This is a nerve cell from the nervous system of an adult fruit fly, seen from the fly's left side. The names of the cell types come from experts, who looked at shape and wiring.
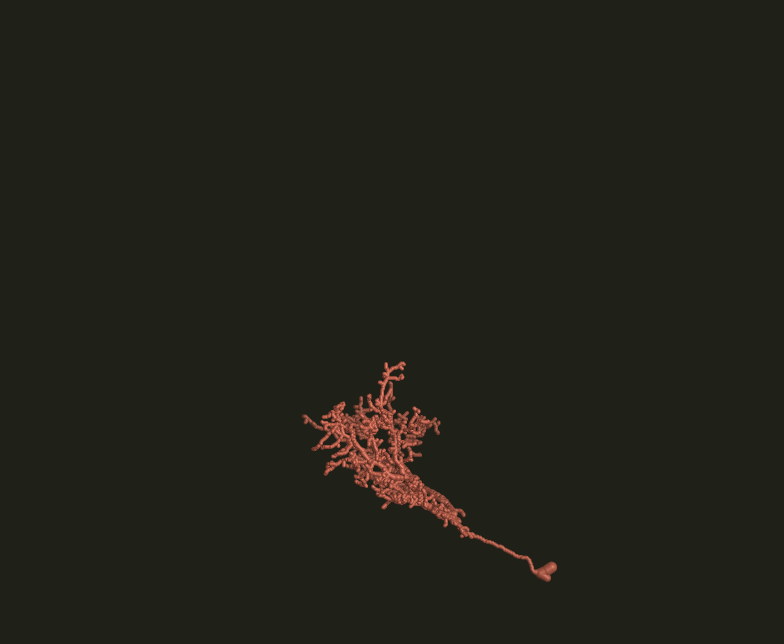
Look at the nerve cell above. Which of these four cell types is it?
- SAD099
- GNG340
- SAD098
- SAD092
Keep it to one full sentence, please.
It is the cell type SAD098 to which this neuron belongs.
